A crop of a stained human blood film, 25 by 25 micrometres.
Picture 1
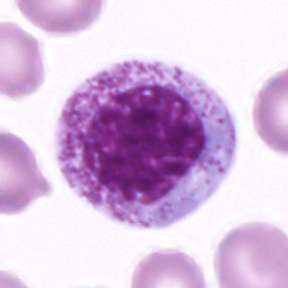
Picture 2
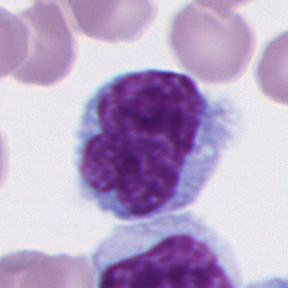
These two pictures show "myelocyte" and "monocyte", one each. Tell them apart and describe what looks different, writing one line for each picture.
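Picture 1: myelocyte. Many small reddish-purple granules are scattered through the cytoplasm.
Picture 2: monocyte. No distinct granules are seen in the cytoplasm.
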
